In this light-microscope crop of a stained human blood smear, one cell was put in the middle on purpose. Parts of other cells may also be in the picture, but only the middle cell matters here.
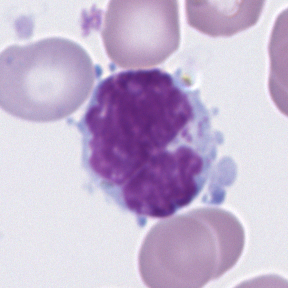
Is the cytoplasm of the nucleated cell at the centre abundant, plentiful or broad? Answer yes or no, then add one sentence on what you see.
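No. The cytoplasm is a scant pale blue-grey rim, widest on the right side.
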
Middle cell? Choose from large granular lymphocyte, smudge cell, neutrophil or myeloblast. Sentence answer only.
The middle cell in this particular crop is a large granular lymphocyte.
